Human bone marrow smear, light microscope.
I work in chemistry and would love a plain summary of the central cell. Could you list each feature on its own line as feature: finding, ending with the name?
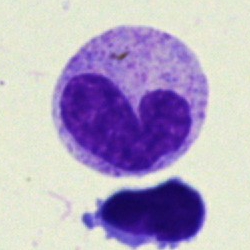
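Nuclear shape: deeply indented from the upper side, kidney or heart shaped
Nuclear position: lower half of the cell
Chromatin: dark purple, moderately condensed
Cytoplasm: abundant, pale lilac
Name: band neutrophil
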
